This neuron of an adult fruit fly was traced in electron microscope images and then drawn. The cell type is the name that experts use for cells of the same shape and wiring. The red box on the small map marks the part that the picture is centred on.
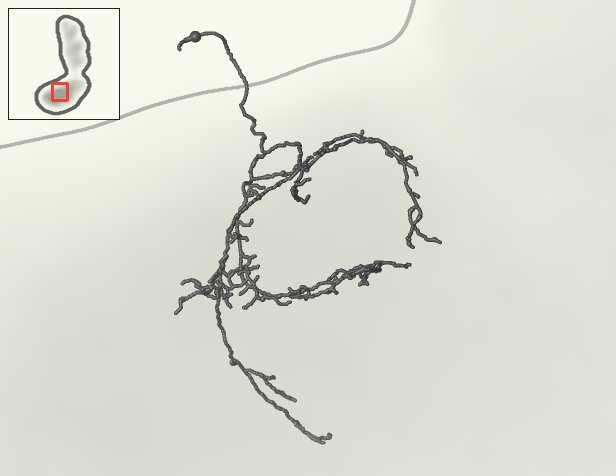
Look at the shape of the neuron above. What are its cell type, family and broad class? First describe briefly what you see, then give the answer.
The picture shows dozens of branch ends. In this view it is taller than it is wide. Its cell type is CB1269. Its family is hemilineage PSp3. This is a central-brain intrinsic neuron.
